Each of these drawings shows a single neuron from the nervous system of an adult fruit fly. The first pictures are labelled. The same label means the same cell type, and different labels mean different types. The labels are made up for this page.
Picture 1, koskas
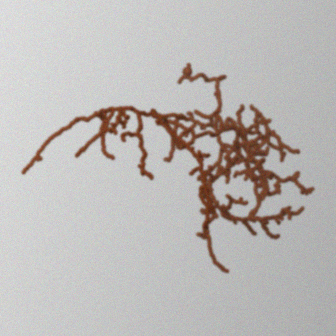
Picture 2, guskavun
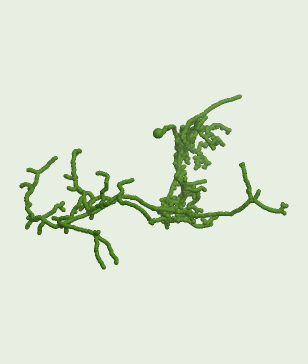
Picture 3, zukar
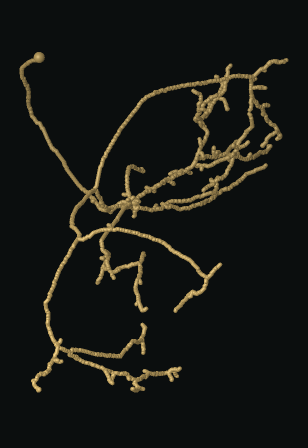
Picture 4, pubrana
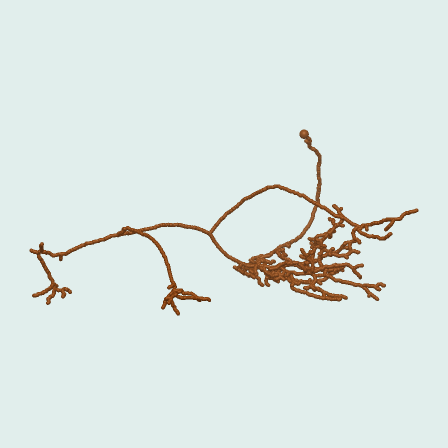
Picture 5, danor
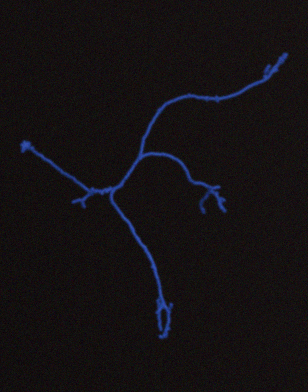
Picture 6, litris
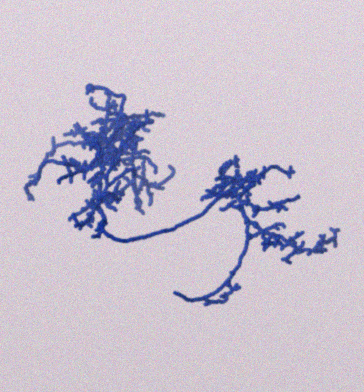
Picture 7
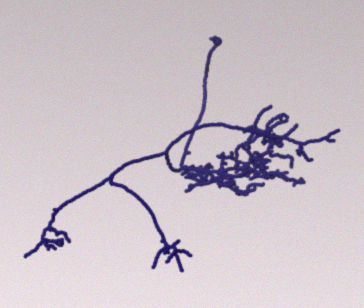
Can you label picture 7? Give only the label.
pubrana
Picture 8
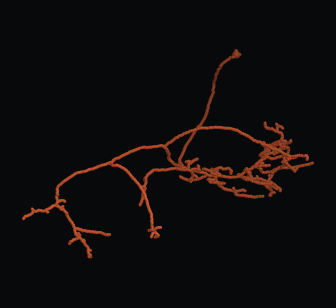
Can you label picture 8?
pubrana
